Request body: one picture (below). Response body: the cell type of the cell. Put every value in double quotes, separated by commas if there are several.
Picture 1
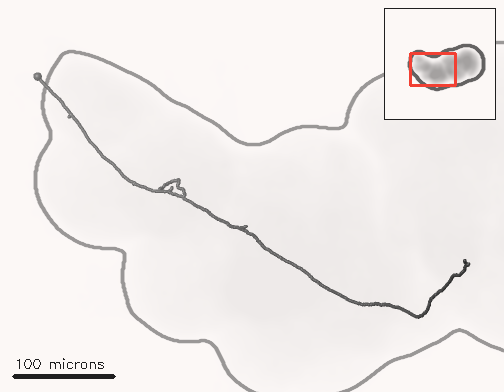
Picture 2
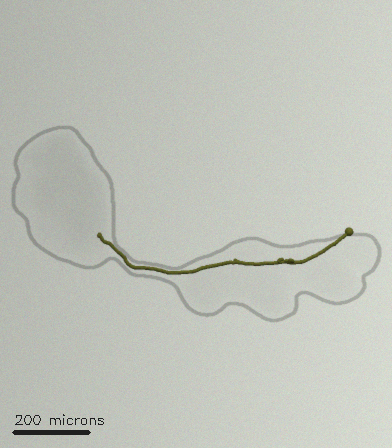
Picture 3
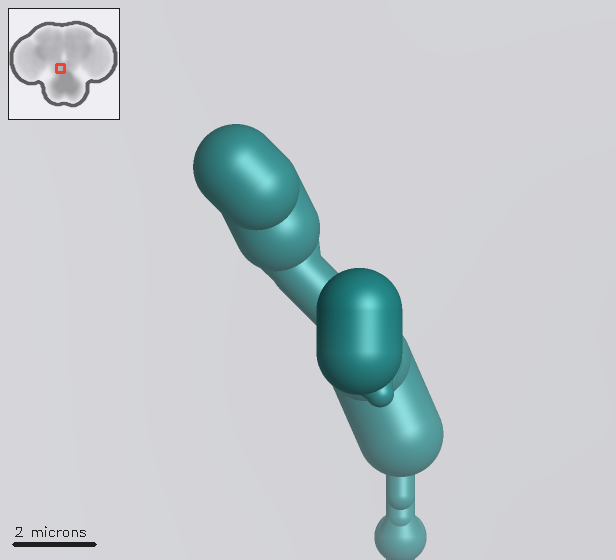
"SApp"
